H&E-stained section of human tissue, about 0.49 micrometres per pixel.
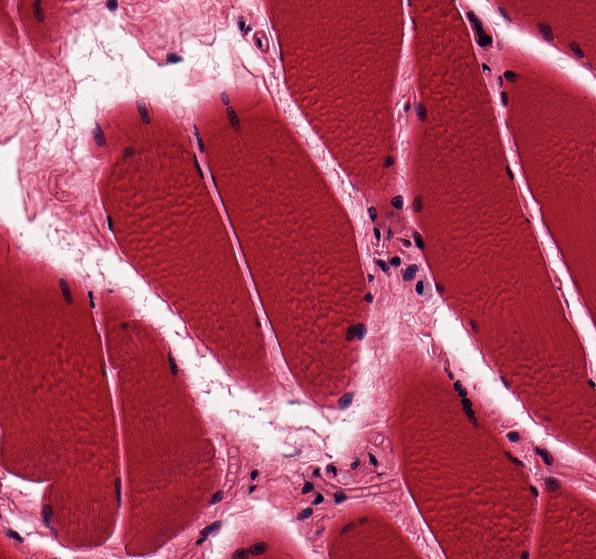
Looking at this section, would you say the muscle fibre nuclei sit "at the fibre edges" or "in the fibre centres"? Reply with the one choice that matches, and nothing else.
At the fibre edges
